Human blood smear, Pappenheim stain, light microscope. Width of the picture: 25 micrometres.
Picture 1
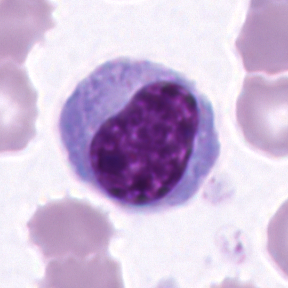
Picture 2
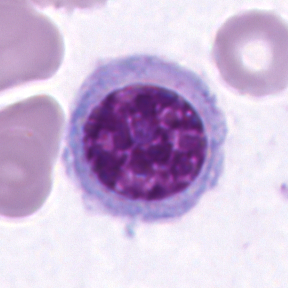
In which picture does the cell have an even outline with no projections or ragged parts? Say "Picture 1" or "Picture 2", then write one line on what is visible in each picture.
Picture 1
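What picture 1 shows: The cell outline is smooth and roughly round.
What picture 2 shows: The cell outline is slightly uneven, with a small bleb at the bottom edge.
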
